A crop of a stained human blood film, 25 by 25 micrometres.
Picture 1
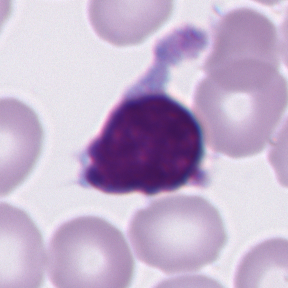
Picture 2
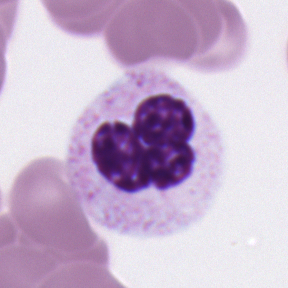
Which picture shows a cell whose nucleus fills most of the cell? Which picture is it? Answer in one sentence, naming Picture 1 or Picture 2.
In picture 1, the cell has scant cytoplasm.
